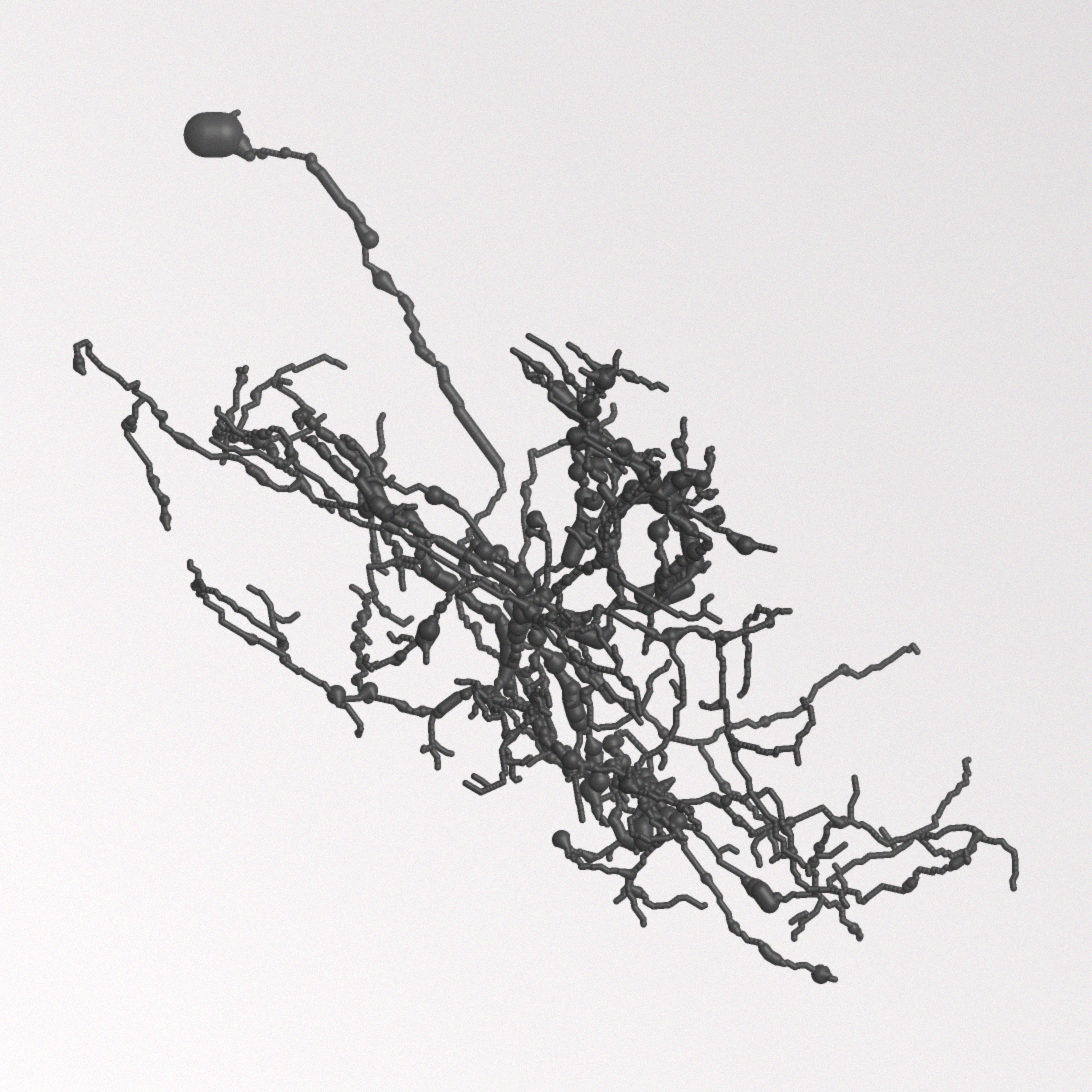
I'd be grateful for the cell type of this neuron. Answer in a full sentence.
The cell type is GNG452.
